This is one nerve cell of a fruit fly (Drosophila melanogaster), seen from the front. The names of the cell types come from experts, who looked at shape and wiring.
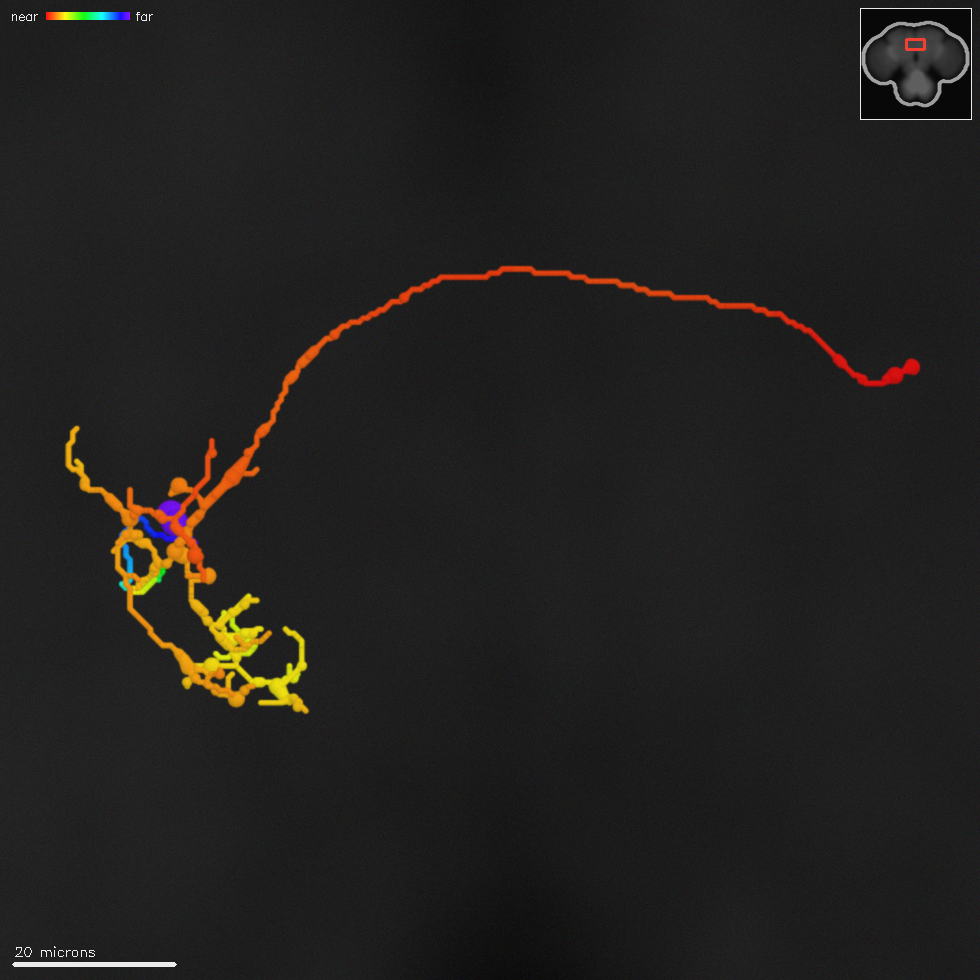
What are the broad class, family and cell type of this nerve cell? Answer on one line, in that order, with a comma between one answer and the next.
central-brain intrinsic neuron, class CX, FC3_b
